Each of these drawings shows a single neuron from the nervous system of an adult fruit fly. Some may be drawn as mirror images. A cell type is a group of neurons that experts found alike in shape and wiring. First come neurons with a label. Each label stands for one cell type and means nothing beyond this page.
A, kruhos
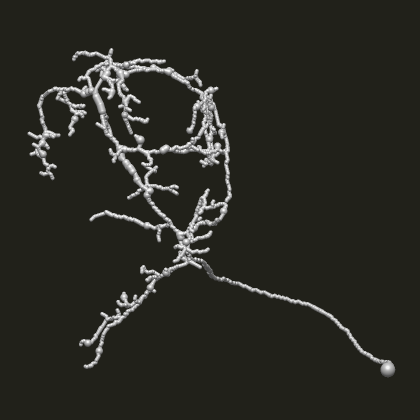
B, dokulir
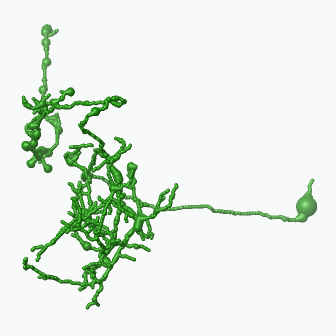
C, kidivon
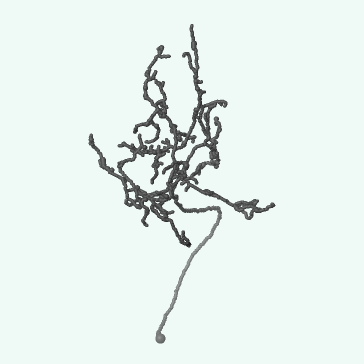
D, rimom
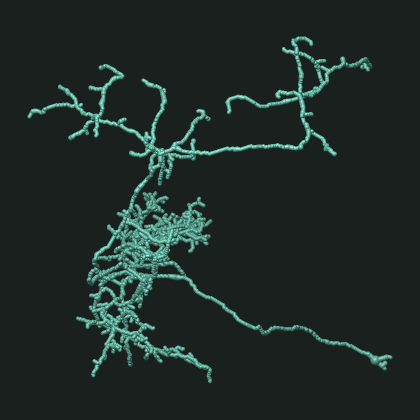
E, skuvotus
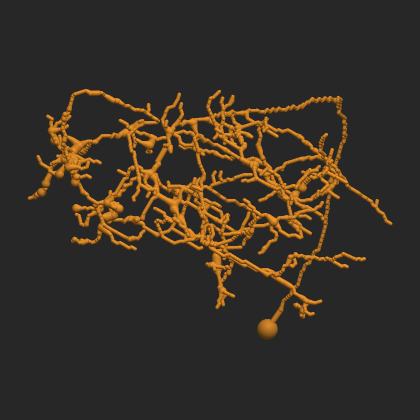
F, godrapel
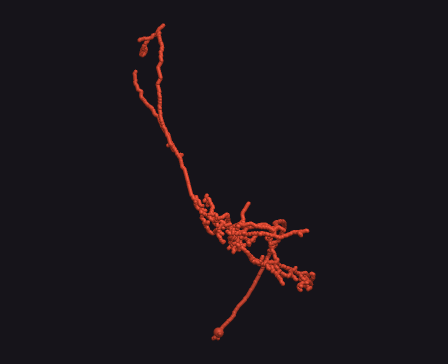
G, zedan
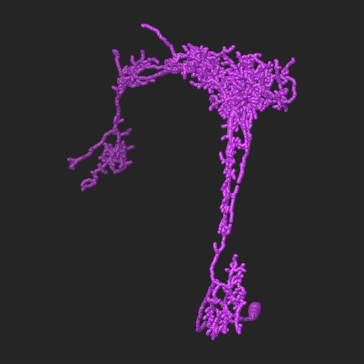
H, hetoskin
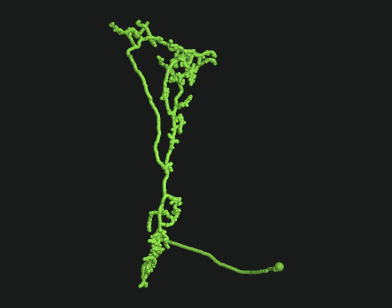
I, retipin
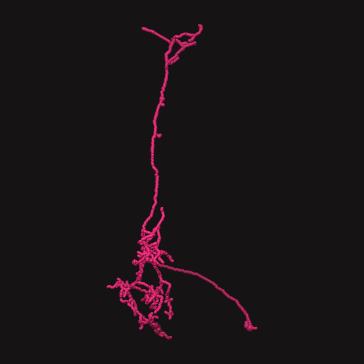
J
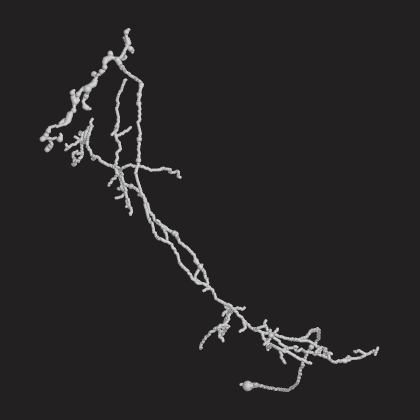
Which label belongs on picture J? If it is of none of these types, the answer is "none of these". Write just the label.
hetoskin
